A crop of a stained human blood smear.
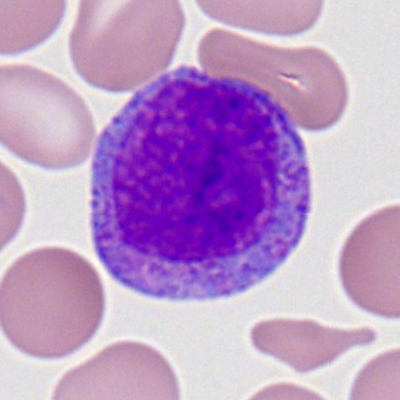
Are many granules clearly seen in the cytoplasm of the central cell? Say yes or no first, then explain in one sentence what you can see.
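Yes. The cytoplasm contains many fine purple granules.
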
